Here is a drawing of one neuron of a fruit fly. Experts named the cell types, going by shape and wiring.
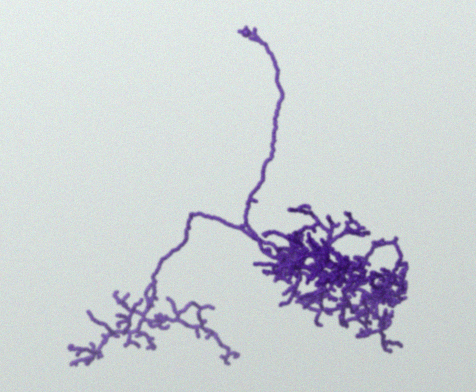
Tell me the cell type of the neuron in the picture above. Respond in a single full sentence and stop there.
It is as LAL152 that this neuron is typed.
